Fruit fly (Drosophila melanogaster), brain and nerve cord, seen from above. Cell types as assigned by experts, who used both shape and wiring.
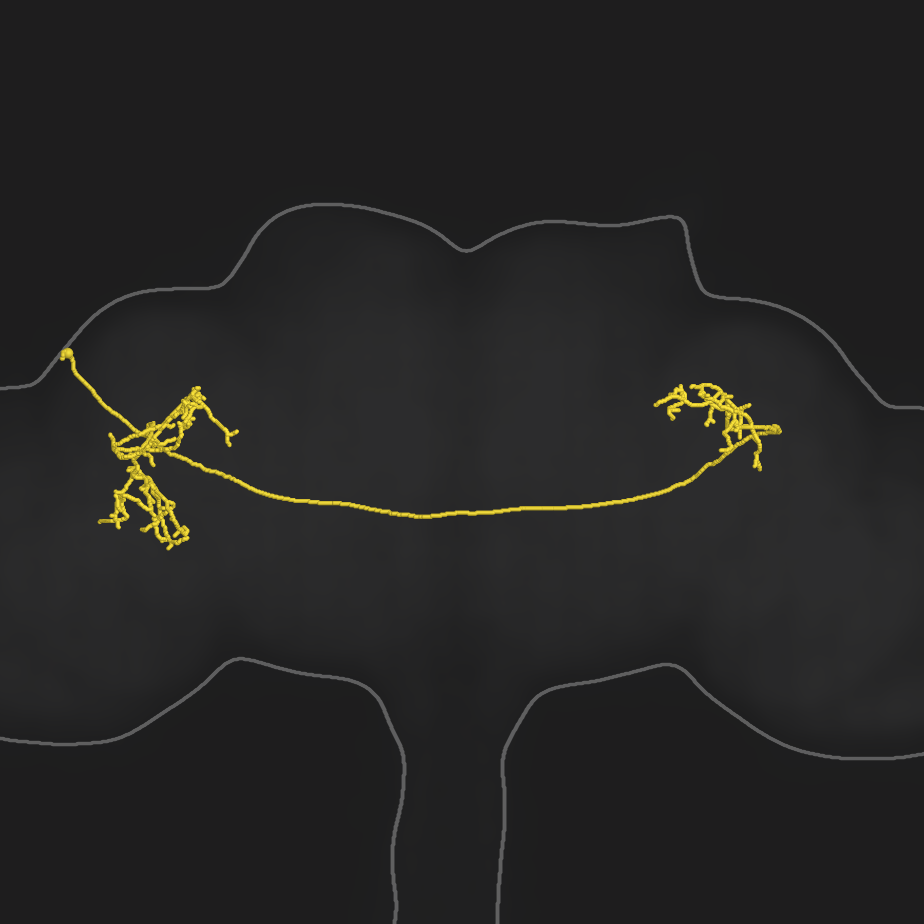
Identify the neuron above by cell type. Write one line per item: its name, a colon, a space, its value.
cell type: LHAV1d1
